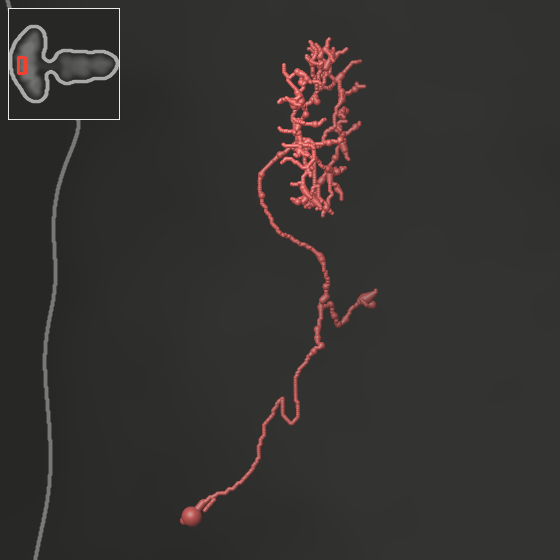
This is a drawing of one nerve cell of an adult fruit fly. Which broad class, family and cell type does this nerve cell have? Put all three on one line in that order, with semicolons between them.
central-brain intrinsic neuron; hemilineage EBa1; ER3w_a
